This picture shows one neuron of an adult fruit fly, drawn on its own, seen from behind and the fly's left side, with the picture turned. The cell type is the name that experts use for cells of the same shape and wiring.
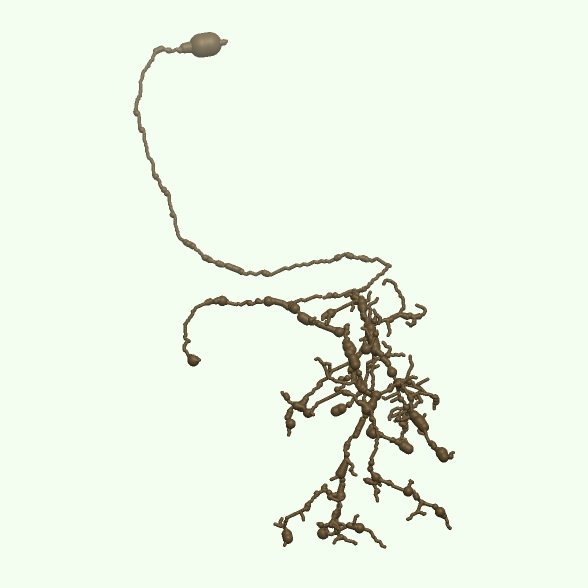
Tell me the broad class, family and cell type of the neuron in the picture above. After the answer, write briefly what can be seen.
This is a central-brain intrinsic neuron. Its family is hemilineage MX3. The cell type is CB3748. Dozens of branch ends can be seen. As drawn here it is taller than it is wide.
